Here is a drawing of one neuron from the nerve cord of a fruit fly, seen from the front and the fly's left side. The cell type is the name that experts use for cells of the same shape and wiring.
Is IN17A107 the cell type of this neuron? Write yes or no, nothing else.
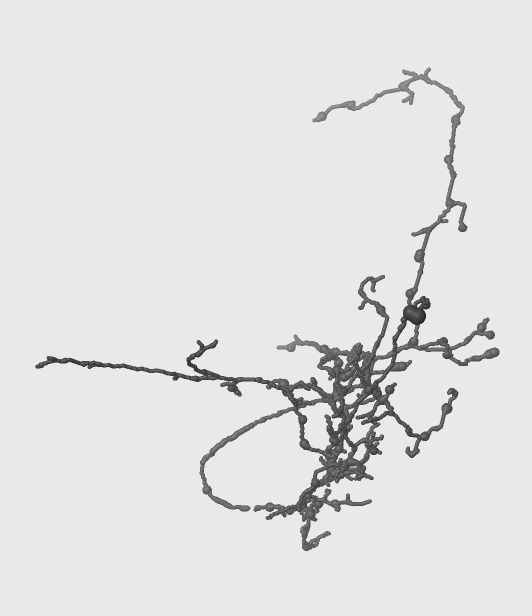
yes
